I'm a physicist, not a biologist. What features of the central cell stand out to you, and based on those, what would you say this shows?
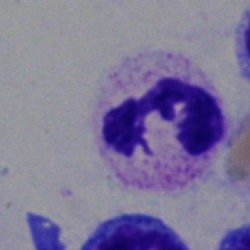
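The outline is round with a smooth edge. The nucleus curves around a pale central patch of cytoplasm. Its chromatin is dense, dark purple and coarsely clumped, and no nucleoli are visible. The cell is a segmented neutrophil.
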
